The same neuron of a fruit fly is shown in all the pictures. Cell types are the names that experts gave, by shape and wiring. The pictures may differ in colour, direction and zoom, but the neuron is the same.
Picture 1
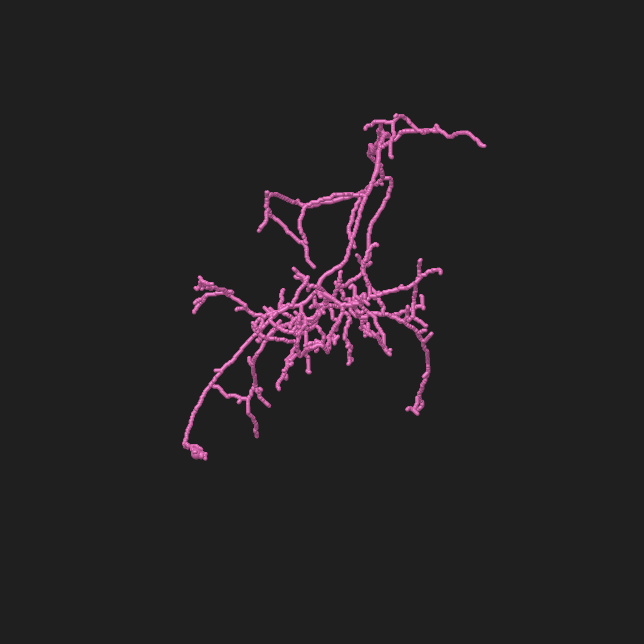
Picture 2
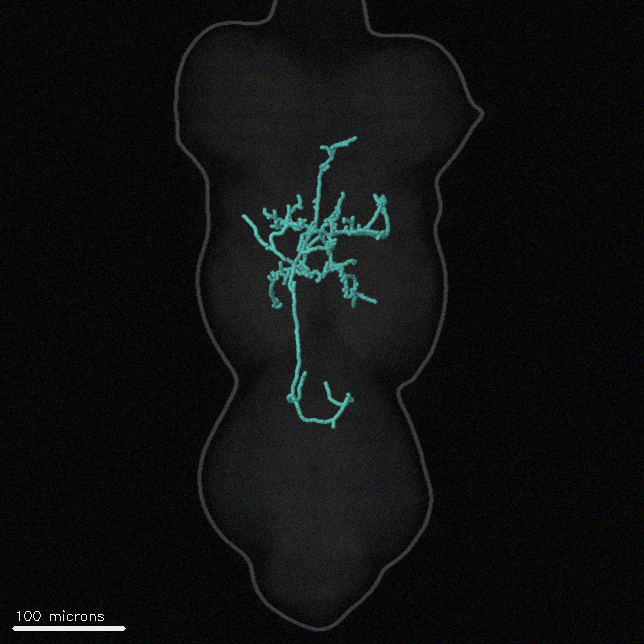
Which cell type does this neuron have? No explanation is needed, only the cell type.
IN08B051_b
